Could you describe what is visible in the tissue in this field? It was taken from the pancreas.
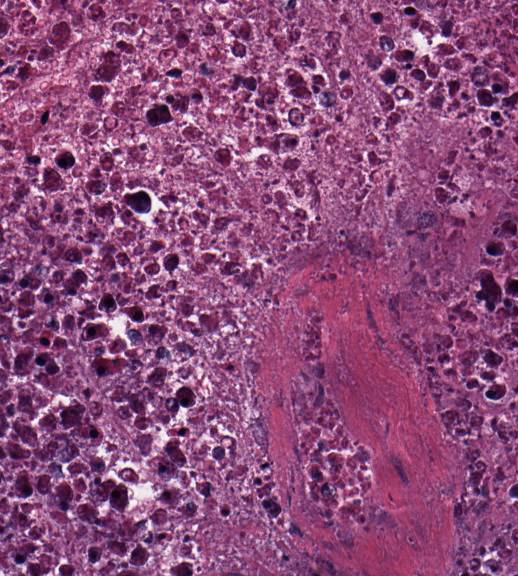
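Mostly I see a diffuse sheet of closely packed cells, without glands, tubules or other organised units. A dense pink fibrous band runs obliquely from upper middle to lower right. Many nuclei look dark, round, condensed and deeply purple.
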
